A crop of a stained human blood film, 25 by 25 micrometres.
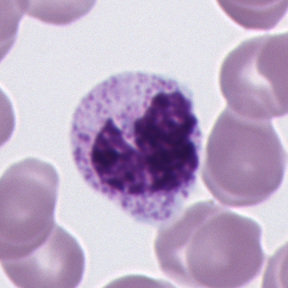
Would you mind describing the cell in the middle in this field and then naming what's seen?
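Hmm, the outline looks roughly round and smooth. A deep notch cuts into the nucleus from the upper left. The chromatin is dark purple, coarsely clumped. Many discrete purple granules lie scattered throughout the cytoplasm. I'd call it a segmented neutrophil.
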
